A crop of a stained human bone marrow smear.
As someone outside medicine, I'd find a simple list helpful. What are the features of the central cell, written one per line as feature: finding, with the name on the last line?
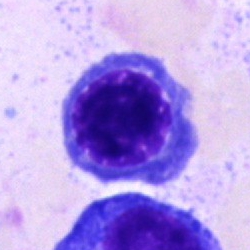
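Chromatin: dark purple, clumped densely together
Nucleolus: none standing out within the nucleus
Cytoplasm: blue
Granules: none visible in the cytoplasm
Your answer: erythroblast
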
